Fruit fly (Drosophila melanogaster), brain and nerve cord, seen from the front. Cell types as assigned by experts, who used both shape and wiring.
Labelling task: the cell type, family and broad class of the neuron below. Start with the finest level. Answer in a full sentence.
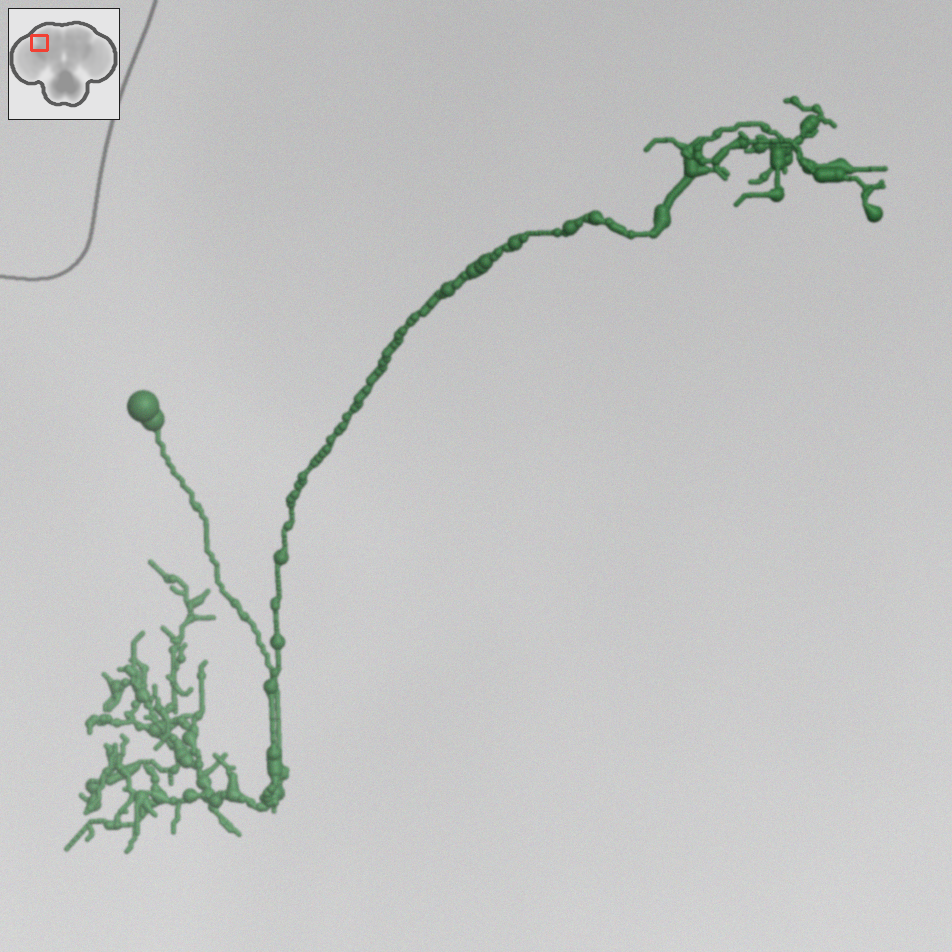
Type LC10a of hemilineage VPNd2, a visual projection neuron.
